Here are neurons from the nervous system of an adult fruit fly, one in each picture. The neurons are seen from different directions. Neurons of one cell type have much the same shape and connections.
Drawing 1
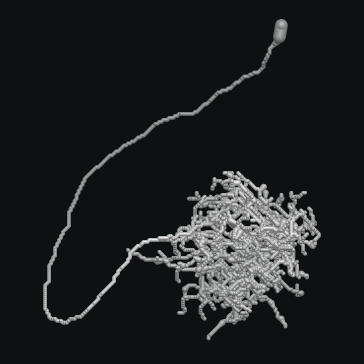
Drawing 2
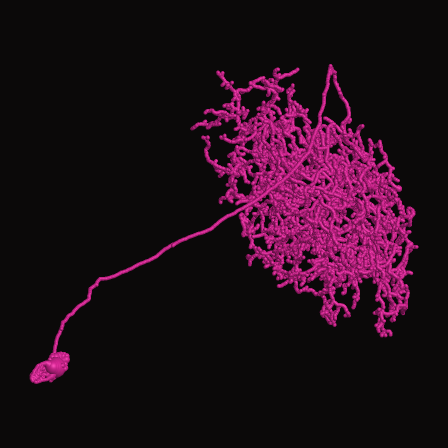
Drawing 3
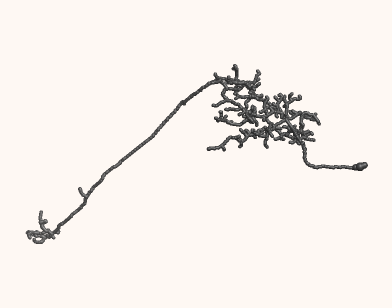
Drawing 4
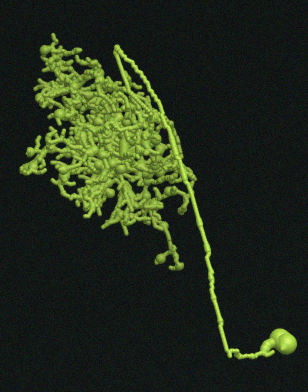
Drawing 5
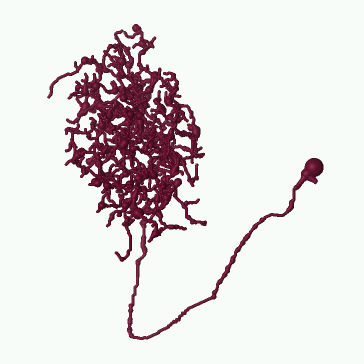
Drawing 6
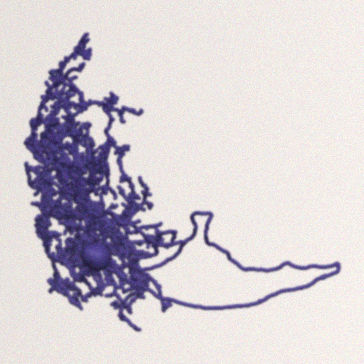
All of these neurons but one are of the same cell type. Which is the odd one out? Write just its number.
3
